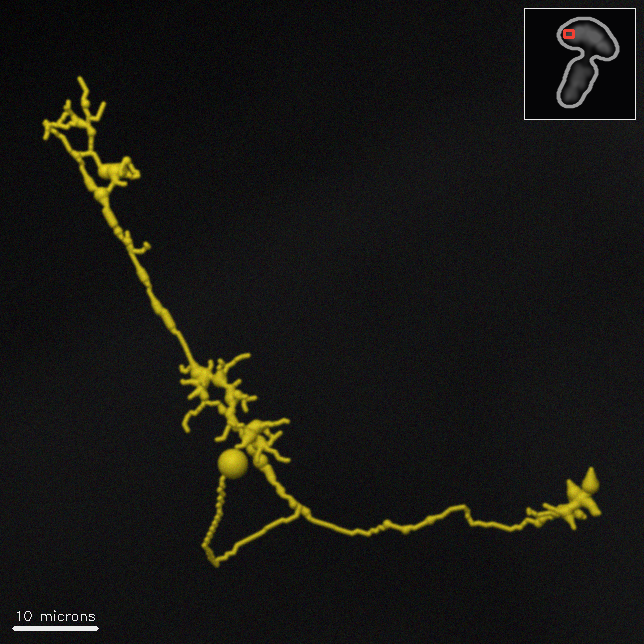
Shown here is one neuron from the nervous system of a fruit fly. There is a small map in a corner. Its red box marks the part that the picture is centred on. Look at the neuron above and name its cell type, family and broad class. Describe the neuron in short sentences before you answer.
It is in the brain and does not reach the nerve cord. From left to right in the picture it spans about 70 microns. The picture shows dozens of branch ends. The cell type is T2a. Its family is T. This is an optic-lobe intrinsic neuron.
